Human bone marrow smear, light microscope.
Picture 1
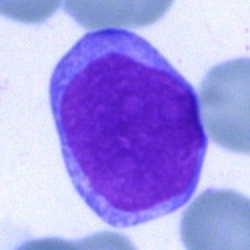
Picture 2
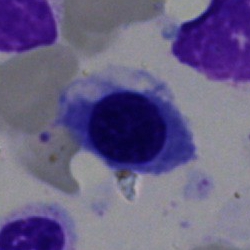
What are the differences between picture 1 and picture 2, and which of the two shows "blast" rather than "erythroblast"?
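Picture 1 shows a blast and picture 2 an erythroblast. The chromatin differs: in the blast it is finely granular and evenly spread without coarse dark clumps, whereas in the erythroblast it is dense and dark purple throughout the nucleus.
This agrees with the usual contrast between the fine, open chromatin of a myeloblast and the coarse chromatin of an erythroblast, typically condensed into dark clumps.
The outline of the blast is a smooth, slightly angular oval without surface projections, while that of the erythroblast is irregular, with a ragged edge at the upper left. The erythroblast has a moderate amount of blue cytoplasm around the nucleus, paler at the upper left than on the right. Neither cell shows distinct granules, and the blast contains no vacuoles.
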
